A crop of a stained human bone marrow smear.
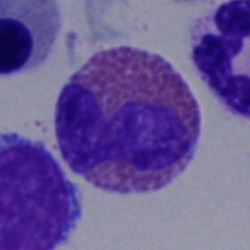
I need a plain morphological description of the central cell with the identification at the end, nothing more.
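Round cell, smooth outline. Nucleus in two lobes, side by side. Nucleus set low in the cell; wider band of cytoplasm above it. No nucleolus visible. Name: eosinophil.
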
